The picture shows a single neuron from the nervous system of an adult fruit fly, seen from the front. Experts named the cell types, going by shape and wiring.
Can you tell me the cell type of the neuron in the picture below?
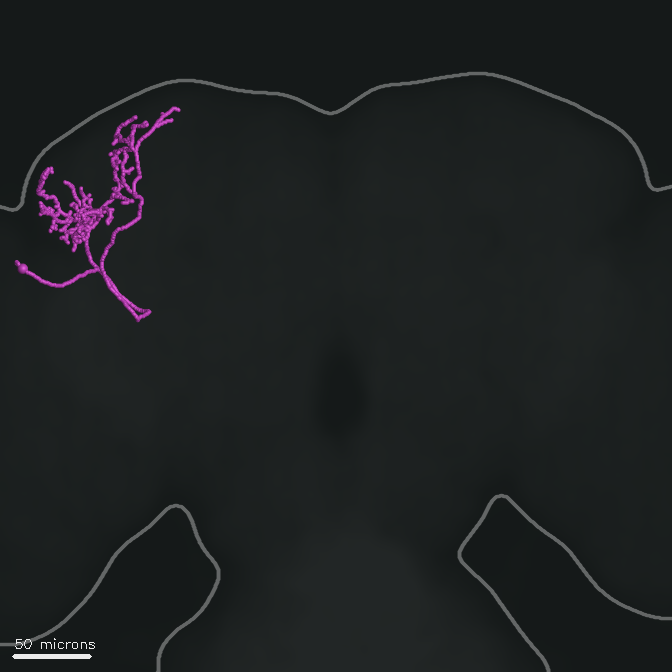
LHAV2c1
